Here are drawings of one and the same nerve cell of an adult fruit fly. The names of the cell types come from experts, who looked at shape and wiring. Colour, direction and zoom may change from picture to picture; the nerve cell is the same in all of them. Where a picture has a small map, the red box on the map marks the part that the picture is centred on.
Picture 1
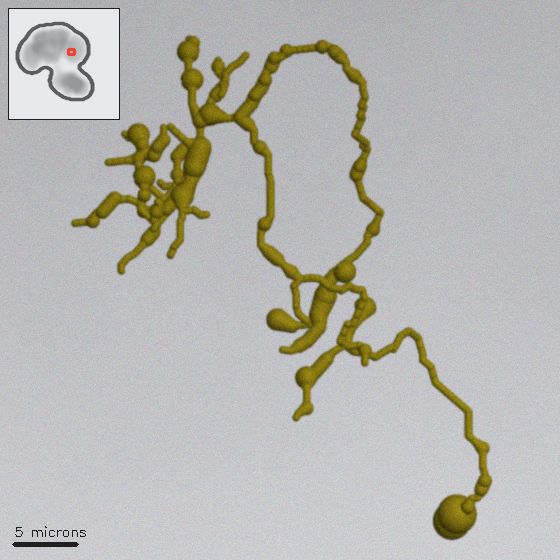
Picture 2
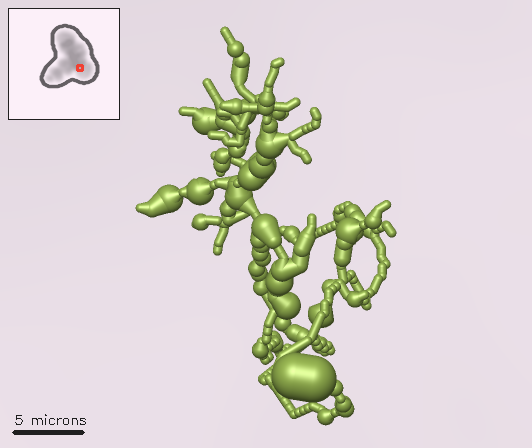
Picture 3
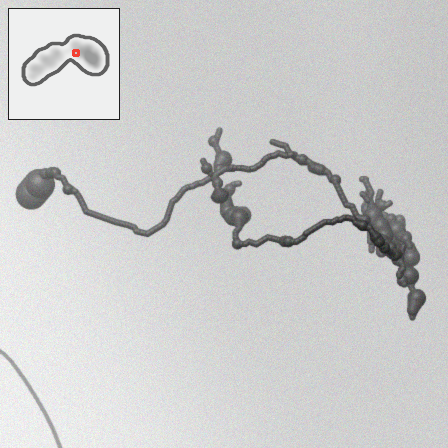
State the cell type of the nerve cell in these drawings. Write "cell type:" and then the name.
cell type: T5c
